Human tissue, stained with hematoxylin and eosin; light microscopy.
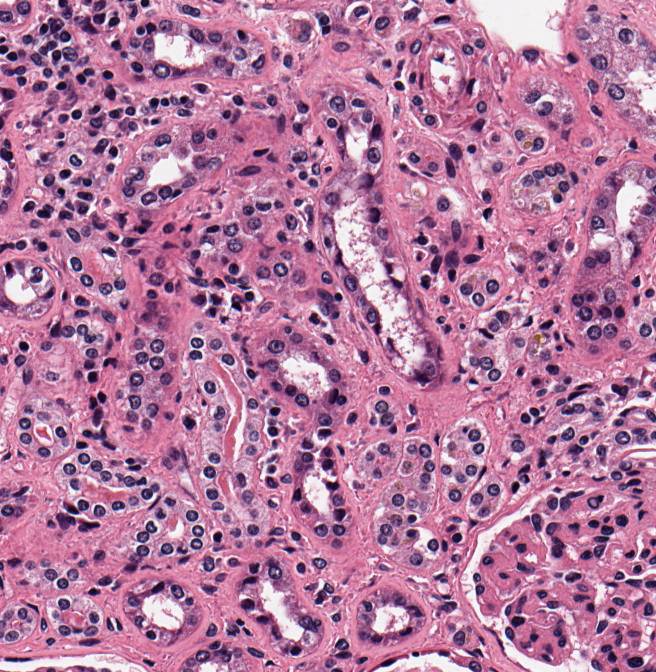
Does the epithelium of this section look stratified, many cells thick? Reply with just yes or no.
No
